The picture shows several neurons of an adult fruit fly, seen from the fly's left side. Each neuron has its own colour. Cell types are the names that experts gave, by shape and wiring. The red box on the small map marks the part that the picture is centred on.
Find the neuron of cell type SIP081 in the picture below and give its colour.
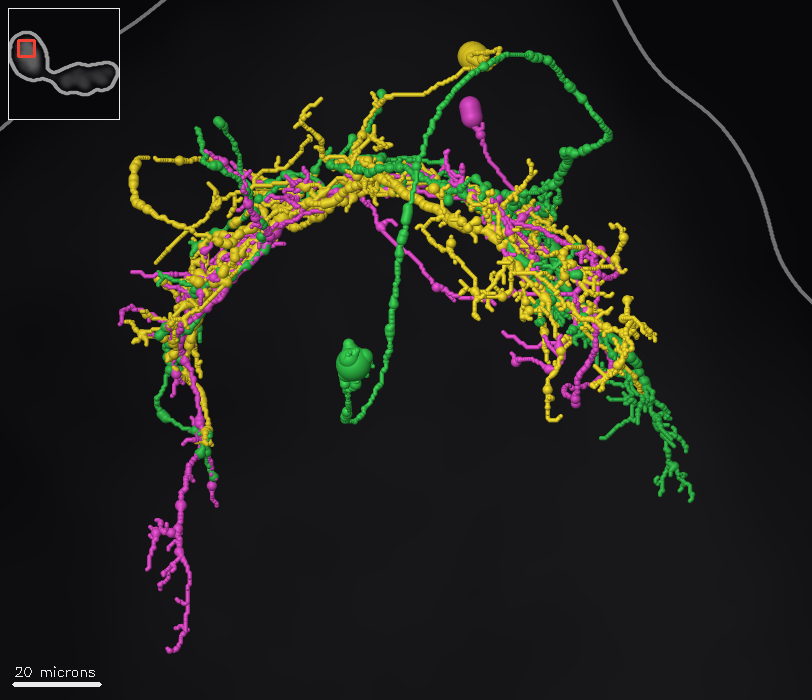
magenta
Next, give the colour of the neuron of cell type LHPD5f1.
yellow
